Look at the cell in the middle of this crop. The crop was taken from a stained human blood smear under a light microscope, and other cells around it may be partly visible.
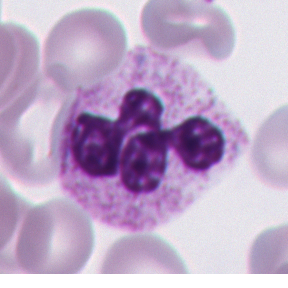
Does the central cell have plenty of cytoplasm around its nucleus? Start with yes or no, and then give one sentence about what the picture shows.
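Yes. The cytoplasm is plentiful and pale pink.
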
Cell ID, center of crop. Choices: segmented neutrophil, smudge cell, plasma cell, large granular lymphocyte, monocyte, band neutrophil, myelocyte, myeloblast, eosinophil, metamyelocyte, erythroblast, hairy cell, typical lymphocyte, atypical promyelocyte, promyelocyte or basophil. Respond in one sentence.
The cell of interest, located centrally, is a segmented neutrophil.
